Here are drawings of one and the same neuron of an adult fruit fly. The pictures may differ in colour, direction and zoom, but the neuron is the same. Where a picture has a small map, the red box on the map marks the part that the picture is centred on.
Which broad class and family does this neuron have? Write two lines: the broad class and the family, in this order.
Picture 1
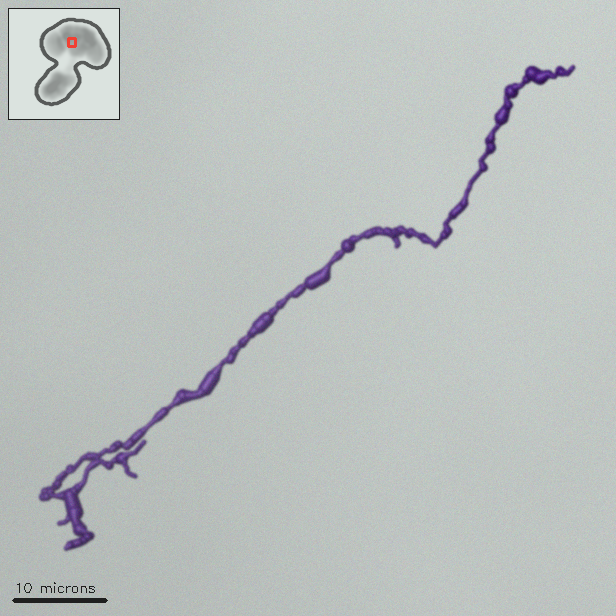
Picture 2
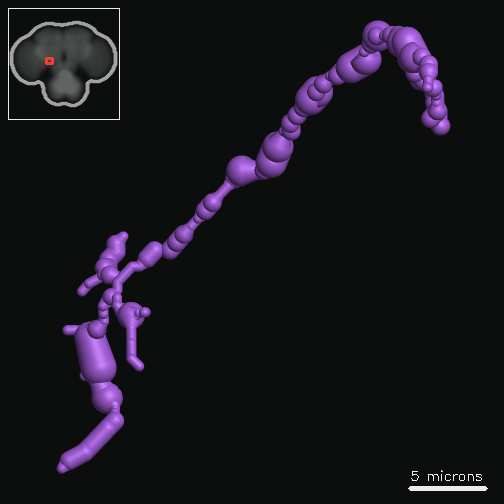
sensory neuron entering the brain
class mechanosensory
